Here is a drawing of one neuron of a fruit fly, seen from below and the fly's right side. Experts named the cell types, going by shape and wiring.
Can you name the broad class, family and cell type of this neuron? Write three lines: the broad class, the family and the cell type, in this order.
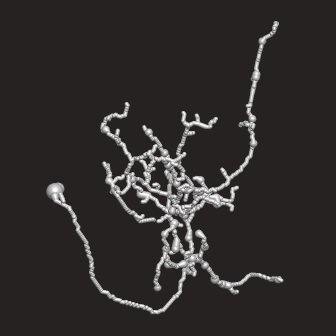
central-brain intrinsic neuron
hemilineage SLPp&v1_posterior
LHPV4b3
